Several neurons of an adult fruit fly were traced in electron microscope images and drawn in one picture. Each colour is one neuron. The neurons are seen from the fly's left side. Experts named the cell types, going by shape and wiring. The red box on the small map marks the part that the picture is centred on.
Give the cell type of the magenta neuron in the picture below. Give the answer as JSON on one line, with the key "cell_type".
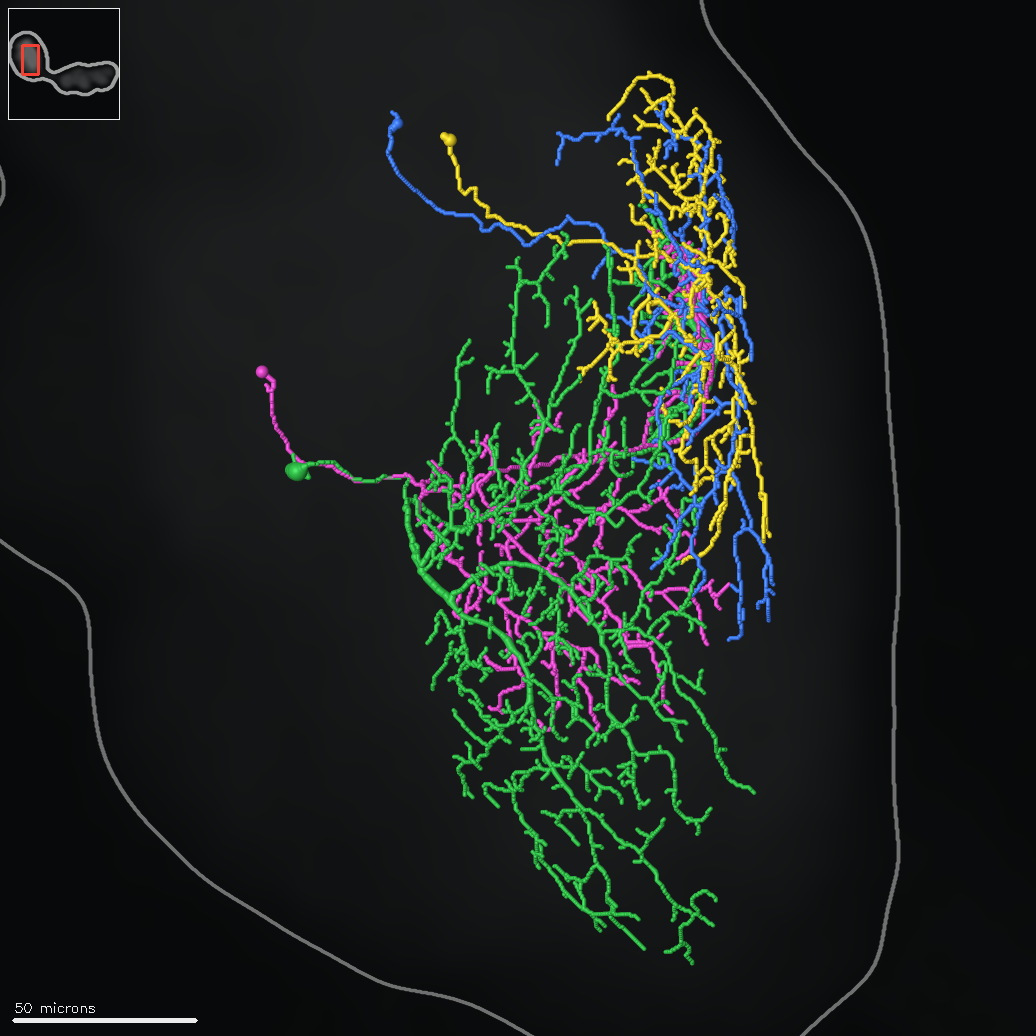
{"cell_type": "MeVP6"}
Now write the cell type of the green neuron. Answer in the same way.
{"cell_type": "MeVP59"}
